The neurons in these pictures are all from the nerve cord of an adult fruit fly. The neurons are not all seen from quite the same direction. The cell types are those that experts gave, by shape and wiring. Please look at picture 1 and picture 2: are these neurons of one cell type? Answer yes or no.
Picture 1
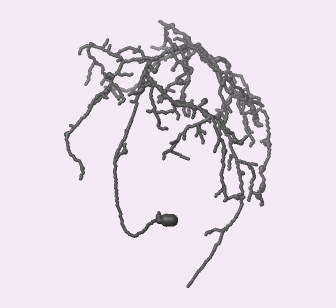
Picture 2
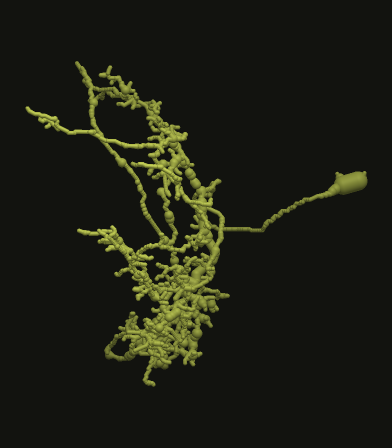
no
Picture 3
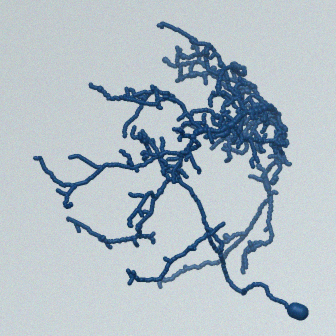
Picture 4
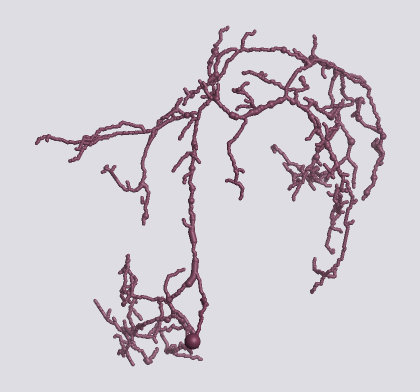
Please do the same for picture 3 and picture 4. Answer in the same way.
yes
